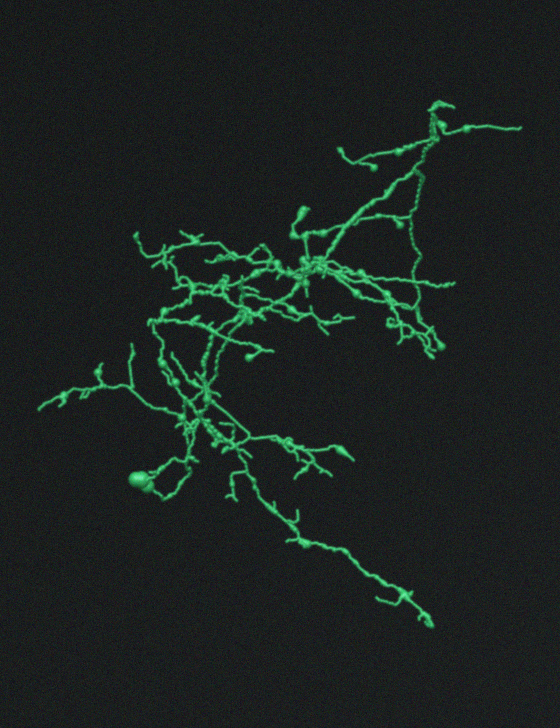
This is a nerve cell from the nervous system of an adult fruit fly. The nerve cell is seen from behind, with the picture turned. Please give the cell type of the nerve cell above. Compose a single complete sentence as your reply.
This nerve cell is of the type IN10B038.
